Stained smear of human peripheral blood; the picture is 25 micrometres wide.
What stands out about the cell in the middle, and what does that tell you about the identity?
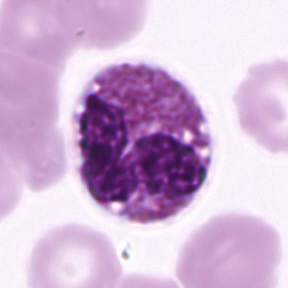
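Measuring about 14 by 12 micrometres, the cell has a nucleus divided into two lobes, one lying along the left side and the other in the lower right. The chromatin is dark purple and coarsely clumped. The cytoplasm is densely packed with granules. This cell is an eosinophil.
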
